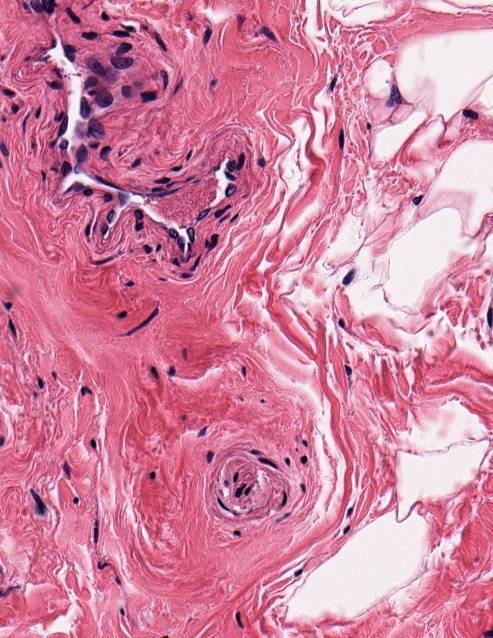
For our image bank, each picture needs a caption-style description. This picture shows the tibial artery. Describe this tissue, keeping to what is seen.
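Most of field: dense pink collagen; looser tissue and empty spaces along right side. Lower centre: small round structure with a few nuclei, wrapped by concentric collagen layers. Stroma nuclei sparse, scattered, dark, spindle-shaped. Upper left: nuclei more crowded around branching slit-like clear spaces.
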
